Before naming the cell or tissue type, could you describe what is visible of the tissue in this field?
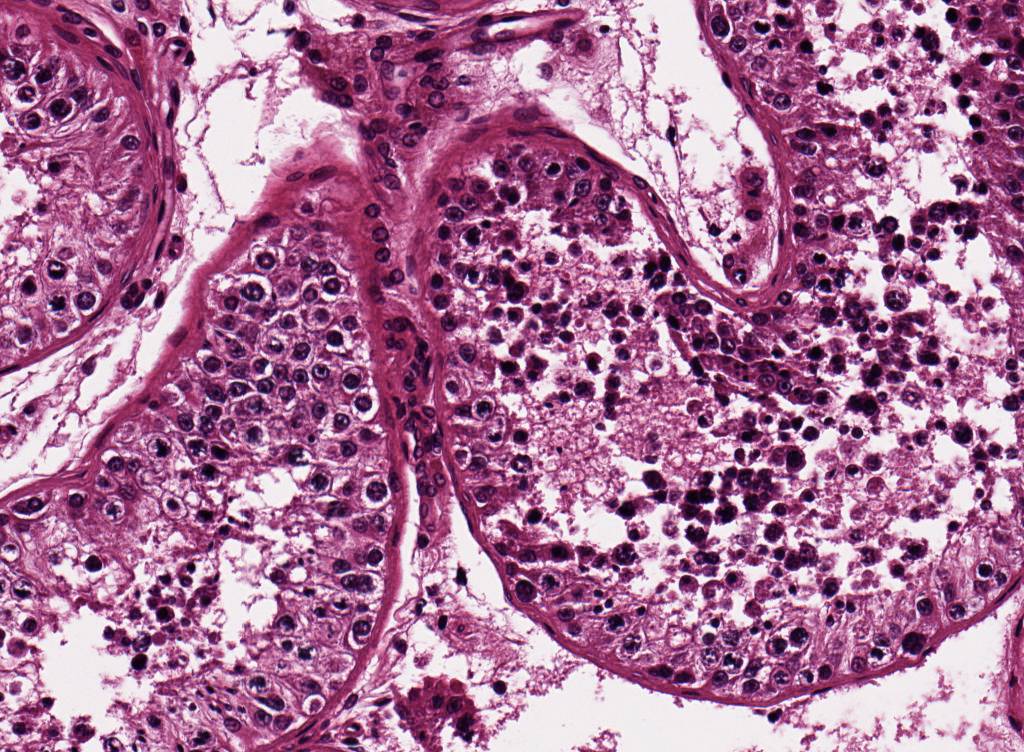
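Each tubule has a thin pink wall with flattened, elongated nuclei, and a stratified epithelium many cells deep fills most of it. In the large right-hand tubule, small, very dark, condensed nuclei cluster toward the centre, where there is pale pink, finely granular material. Testis, then.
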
